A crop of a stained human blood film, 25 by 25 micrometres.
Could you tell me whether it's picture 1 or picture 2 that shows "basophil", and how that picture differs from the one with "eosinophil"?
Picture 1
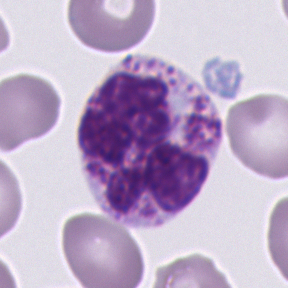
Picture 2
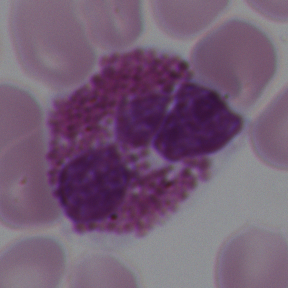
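The basophil is in picture 1 and the eosinophil in picture 2. Their granules differ: the basophil has scattered dark purple granules in pale lilac-grey cytoplasm, while the eosinophil's cytoplasm is packed with coarse, round granules.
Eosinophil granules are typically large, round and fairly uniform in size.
Both cells are roughly round, but the basophil's edge is smooth, whereas the eosinophil's edge is bumpy, formed by its granules.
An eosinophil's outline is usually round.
In the eosinophil, the nuclear lobes stain dense, dark purple.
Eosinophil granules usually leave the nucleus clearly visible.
The basophil's chromatin is dark purple and coarsely clumped. Neither cell shows nucleoli. The eosinophil measures about 17 micrometres across. A small platelet lies just beyond the upper right edge of the basophil.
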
